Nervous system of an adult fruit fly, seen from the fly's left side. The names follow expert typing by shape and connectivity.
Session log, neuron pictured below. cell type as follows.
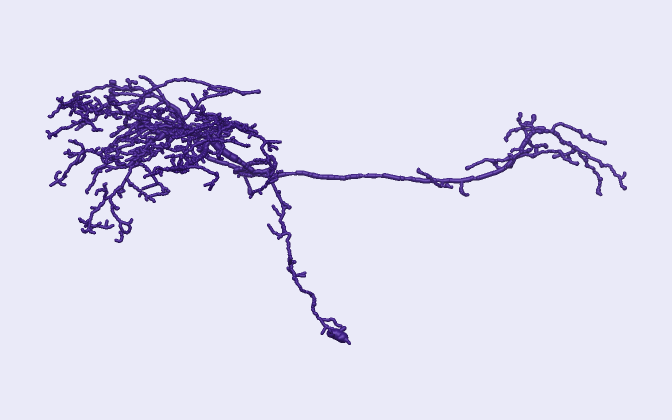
IN12B014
